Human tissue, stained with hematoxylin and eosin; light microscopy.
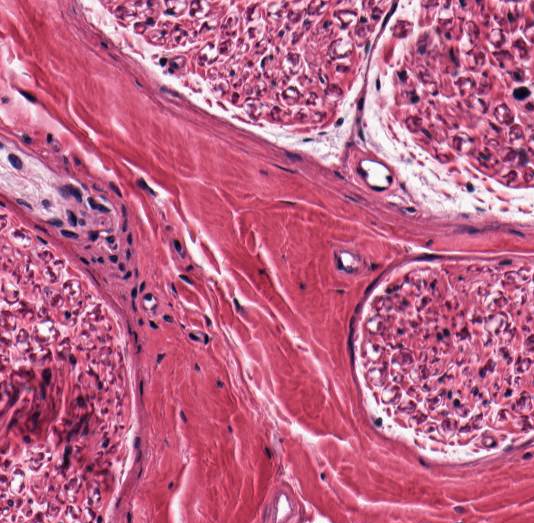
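tibial nerve: sharply bounded, rounded compartments at left, top and right are bubbly with small round profiles, pale-centred and dark-dotted. Between them a broad band of dense wavy pink fibres crosses from upper left to lower right, with sparse, thin nuclei lying along the fibres.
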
